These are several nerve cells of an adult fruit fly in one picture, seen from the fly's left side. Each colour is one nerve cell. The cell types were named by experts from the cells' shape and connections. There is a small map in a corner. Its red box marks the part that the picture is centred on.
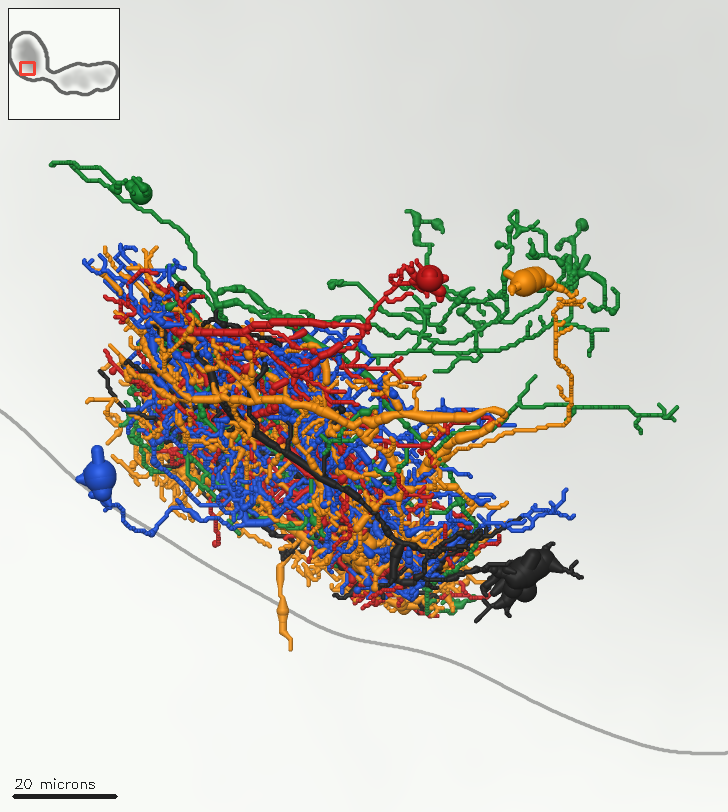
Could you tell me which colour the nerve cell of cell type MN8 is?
black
